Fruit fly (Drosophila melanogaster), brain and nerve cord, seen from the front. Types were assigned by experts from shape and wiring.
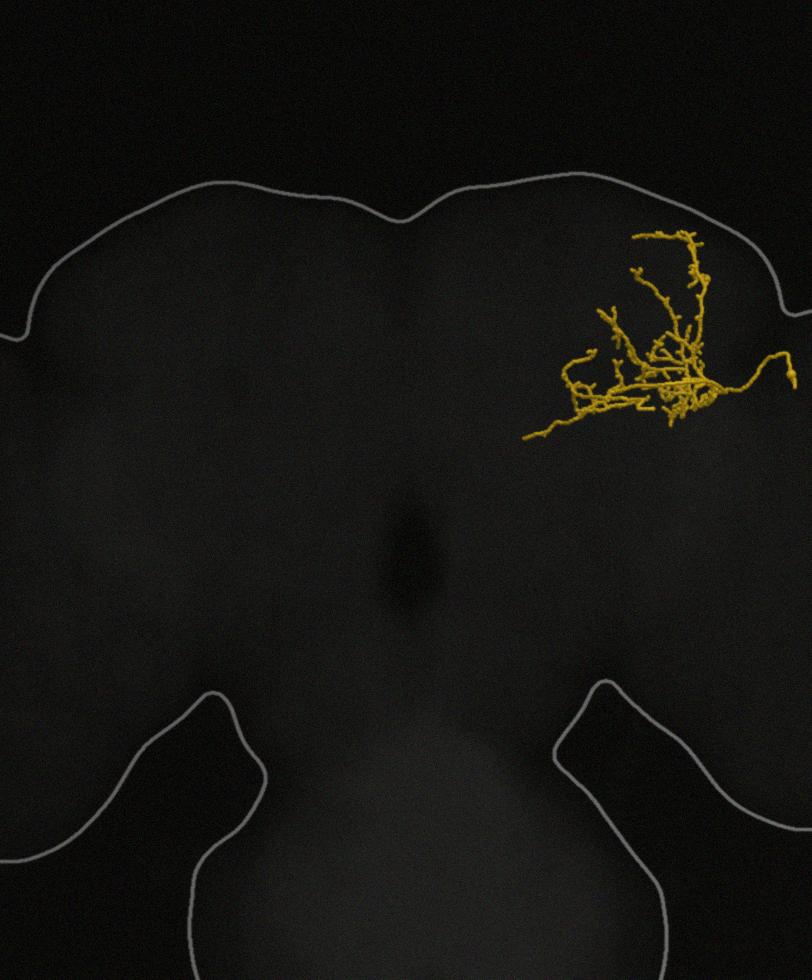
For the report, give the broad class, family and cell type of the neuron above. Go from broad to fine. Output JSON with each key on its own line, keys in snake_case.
{
 "broad_class": "central-brain intrinsic neuron",
 "family": "hemilineage SLPav1_medial",
 "cell_type": "PLP066"
}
